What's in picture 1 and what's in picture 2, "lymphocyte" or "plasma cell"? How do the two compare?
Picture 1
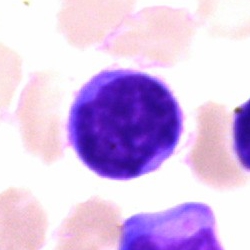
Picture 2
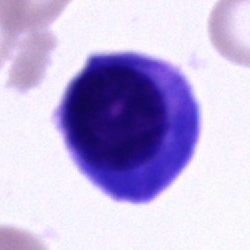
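First point, identity: picture 1 is a lymphocyte and picture 2 is a plasma cell. Second point, outline: the lymphocyte is round and smooth, while the plasma cell has a small pale bulge projecting from its left edge. Third point, cytoplasm: the lymphocyte shows only a very thin blue rim around the nucleus, whereas the deep blue cytoplasm of the plasma cell forms a rim that is widest on the right and lower side of the nucleus.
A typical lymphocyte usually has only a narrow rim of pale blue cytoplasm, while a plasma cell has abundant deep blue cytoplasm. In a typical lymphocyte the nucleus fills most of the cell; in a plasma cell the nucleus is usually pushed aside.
Fourth point, chromatin: it is dark and coarsely clumped, with small paler patches between the clumps, in the lymphocyte, and dense and dark purple in the plasma cell. Fifth point, granules: none is visible in the cytoplasm of either cell. Last point, surroundings: in picture 2, pale red cells lie near the corners, and none of them touches the plasma cell.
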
